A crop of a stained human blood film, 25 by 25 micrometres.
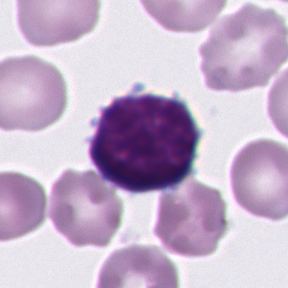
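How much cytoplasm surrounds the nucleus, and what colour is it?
Only a very thin rim shows, and the little that can be seen is pale blue; small pale blue projections stick out from the edge of the cell.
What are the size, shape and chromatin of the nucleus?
It is round, about 9 micrometres across, with dense, dark purple chromatin throughout.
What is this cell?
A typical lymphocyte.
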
